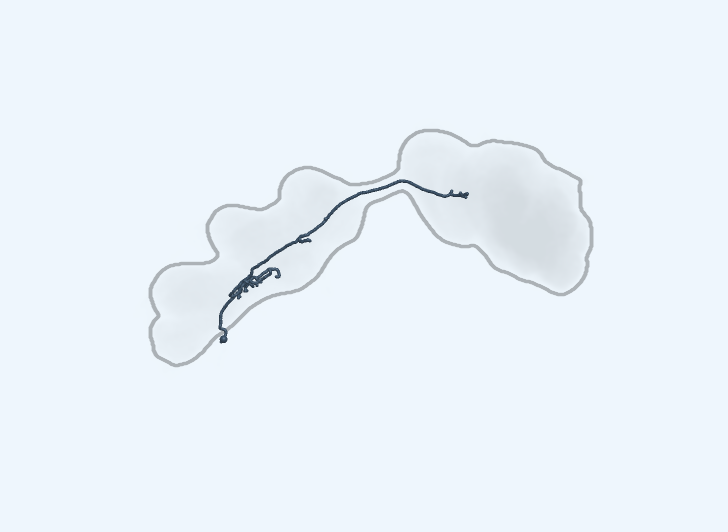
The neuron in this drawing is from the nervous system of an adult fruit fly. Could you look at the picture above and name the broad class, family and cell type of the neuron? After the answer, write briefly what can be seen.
It is an ascending neuron. Its family is hemilineage 07B. It is of cell type AN07B089. In this view it is wider than it is tall.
